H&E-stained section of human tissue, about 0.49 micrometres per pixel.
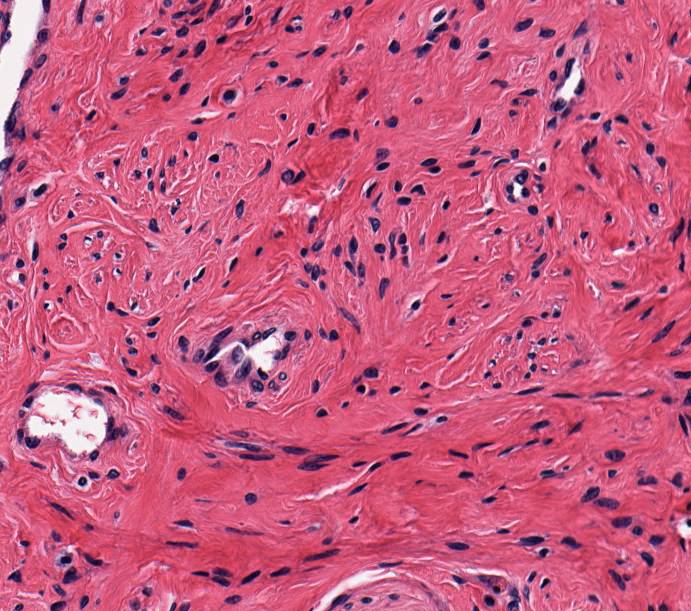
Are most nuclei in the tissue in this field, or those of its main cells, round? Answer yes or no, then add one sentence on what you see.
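No. The stromal cells are spindle-shaped with elongated, dark-staining nuclei scattered fairly evenly through the field.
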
